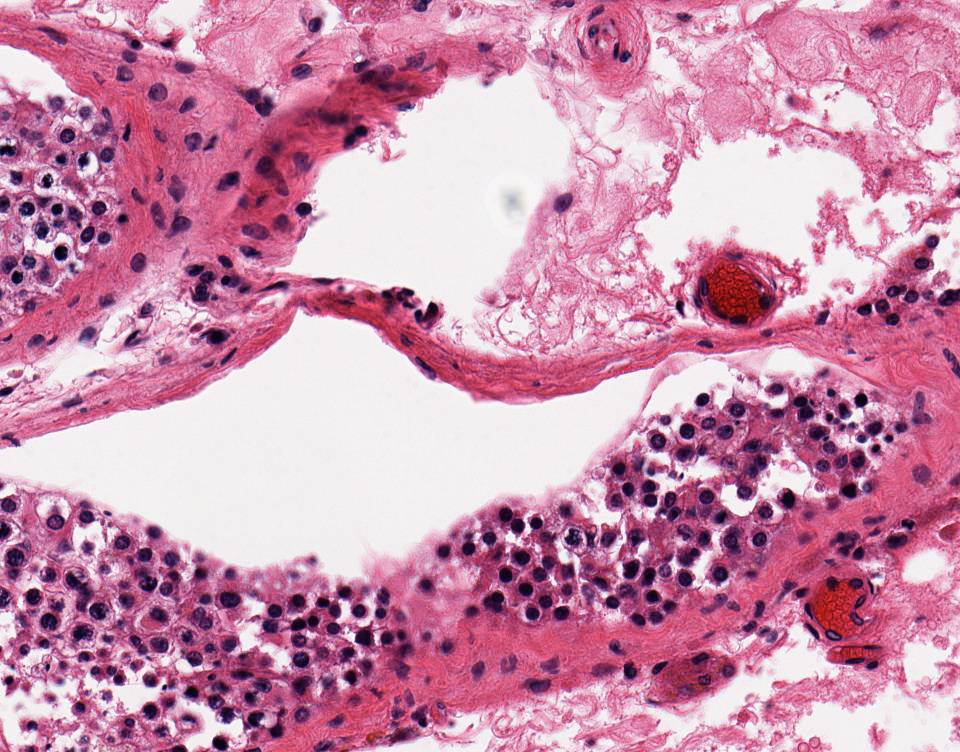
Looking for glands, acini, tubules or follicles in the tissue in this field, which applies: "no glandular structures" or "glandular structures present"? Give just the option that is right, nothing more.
Glandular structures present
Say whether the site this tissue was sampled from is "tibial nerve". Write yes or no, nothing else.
no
